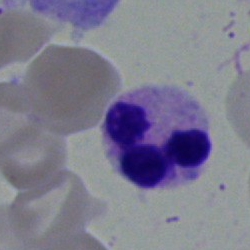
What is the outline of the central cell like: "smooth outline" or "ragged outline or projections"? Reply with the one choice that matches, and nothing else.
Smooth outline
